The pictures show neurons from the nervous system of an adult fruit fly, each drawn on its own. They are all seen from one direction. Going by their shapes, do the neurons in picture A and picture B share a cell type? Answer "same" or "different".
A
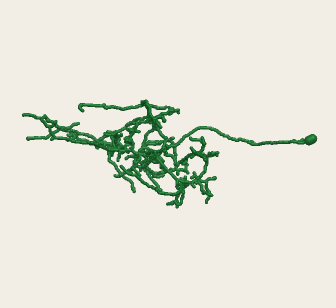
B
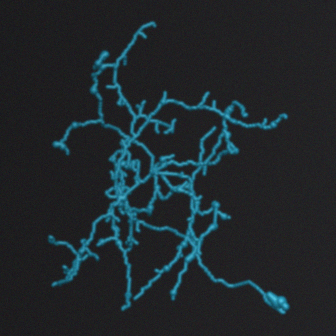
same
